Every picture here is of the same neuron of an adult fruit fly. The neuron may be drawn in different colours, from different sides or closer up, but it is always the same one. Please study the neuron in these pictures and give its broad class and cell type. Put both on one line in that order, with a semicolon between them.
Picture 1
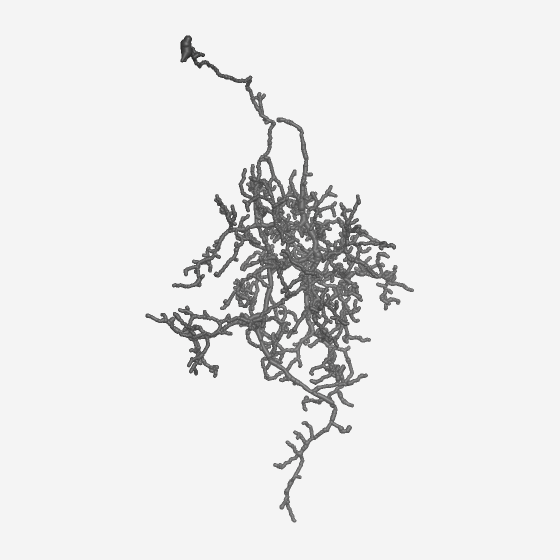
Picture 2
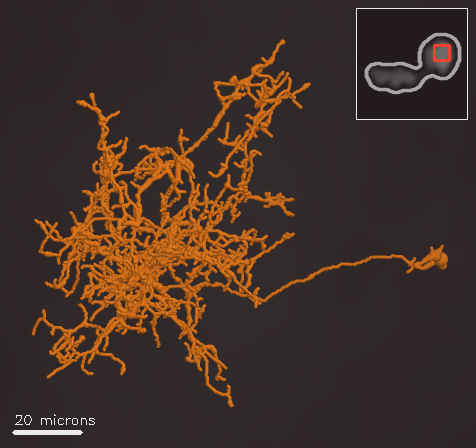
central-brain intrinsic neuron; PS001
